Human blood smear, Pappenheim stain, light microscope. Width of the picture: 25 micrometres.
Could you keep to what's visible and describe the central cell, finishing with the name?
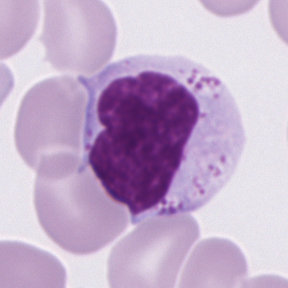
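Roughly round and smooth in outline, the cell measures about 15 micrometres across. Its nucleus, about 12 by 9 micrometres, sits toward the left, fills about 60% of the cell's area and has a notch cut into its left edge. The chromatin's dark purple and coarsely clumped. On the right, pale grey-blue cytoplasm forms a broad rim. You're looking at a large granular lymphocyte.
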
